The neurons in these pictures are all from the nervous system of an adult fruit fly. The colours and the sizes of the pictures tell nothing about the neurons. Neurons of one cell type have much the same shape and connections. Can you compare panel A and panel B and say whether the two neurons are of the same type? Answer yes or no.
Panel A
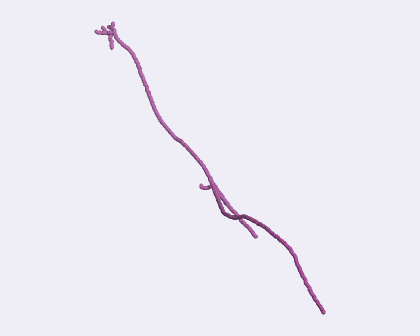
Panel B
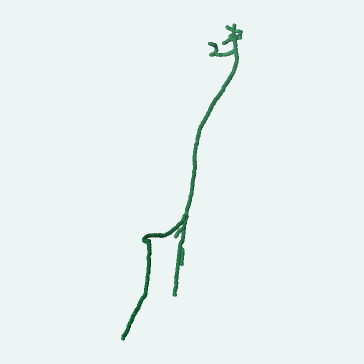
yes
